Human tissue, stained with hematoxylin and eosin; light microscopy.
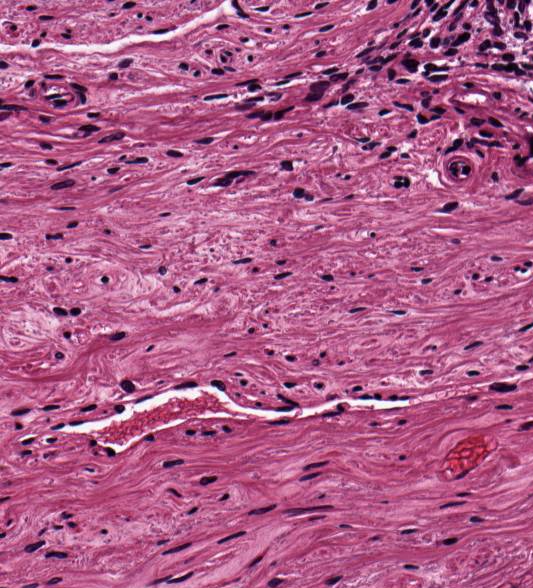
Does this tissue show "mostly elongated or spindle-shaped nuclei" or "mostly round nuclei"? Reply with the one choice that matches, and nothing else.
Mostly elongated or spindle-shaped nuclei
